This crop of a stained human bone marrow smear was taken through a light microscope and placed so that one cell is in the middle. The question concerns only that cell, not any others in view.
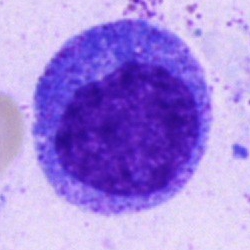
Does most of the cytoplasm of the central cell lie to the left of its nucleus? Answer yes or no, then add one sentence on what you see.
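Yes. The nucleus lies off-centre toward the lower right of the cell.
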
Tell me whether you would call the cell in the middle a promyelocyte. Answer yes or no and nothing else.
yes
